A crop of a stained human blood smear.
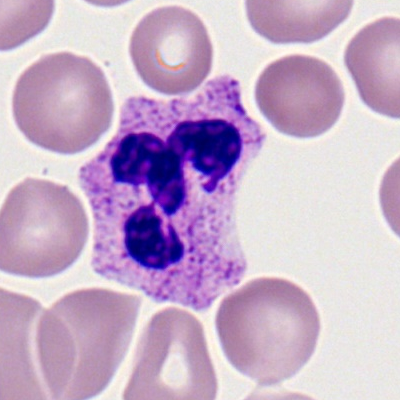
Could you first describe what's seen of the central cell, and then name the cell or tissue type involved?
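In the central cell, the nucleus is divided into three separate lobes, linked to one another by thin strands of nuclear material. Abundant cytoplasm, pale lilac-pink in colour, surrounds them. The outline of the cell is irregular and shows several angular corners. The cell is a segmented neutrophil.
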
